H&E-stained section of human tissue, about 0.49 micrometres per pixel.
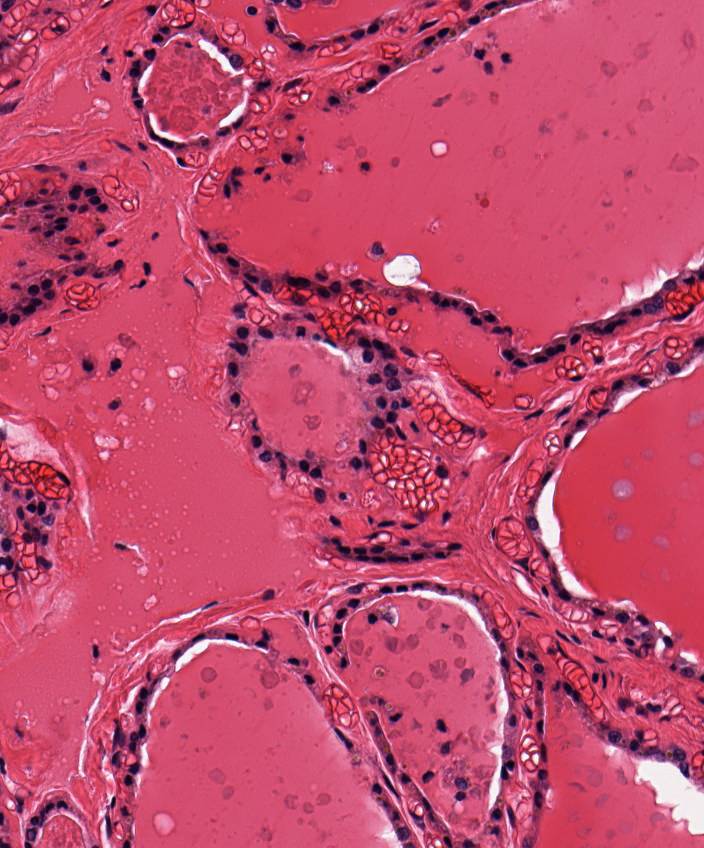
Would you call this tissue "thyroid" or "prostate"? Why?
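This is thyroid, not prostate. Its follicles are lined by a single layer of flattened to low cuboidal cells with small dark nuclei, around dense, strongly eosinophilic colloid with scattered small round pale vacuoles.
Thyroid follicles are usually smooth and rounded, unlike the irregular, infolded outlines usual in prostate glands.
Here the lining lies flat along the walls, with no papillary folds into the lumen.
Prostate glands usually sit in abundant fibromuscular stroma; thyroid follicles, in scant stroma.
Only thin strands of pink fibrous stroma separate these follicles.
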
